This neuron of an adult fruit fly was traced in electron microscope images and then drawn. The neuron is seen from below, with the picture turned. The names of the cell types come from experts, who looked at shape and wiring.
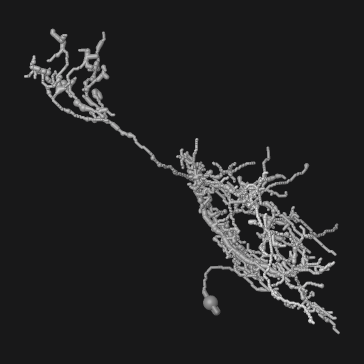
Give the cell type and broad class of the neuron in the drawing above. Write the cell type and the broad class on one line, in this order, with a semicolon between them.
PS276; central-brain intrinsic neuron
